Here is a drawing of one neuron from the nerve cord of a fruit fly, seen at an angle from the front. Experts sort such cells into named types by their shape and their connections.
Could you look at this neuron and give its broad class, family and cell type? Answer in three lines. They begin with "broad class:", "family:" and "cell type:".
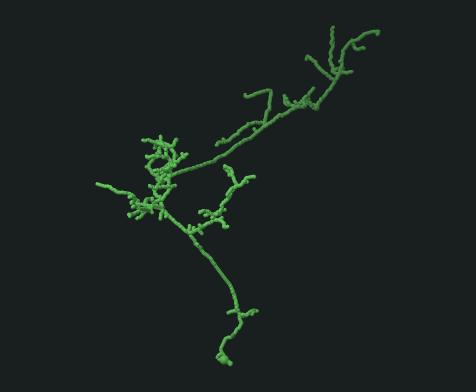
broad class: nerve-cord intrinsic neuron
family: hemilineage 06B
cell type: IN06B076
